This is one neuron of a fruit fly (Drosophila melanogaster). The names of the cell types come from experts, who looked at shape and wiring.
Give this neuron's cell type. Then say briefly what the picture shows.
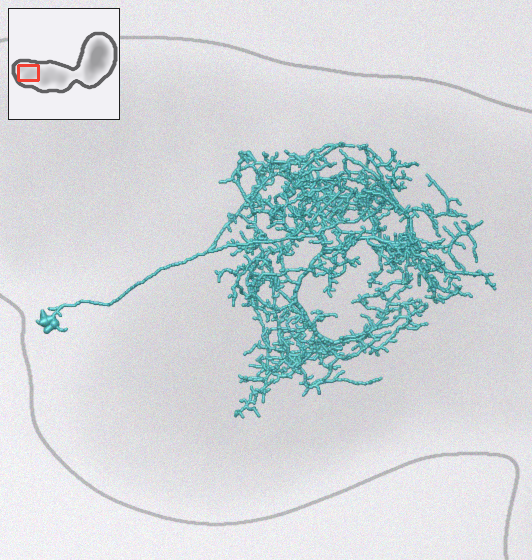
The cell type is IN03A010. This is a nerve-cord intrinsic neuron. The cell body is on the left of the picture. The picture shows more than a hundred branch ends.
